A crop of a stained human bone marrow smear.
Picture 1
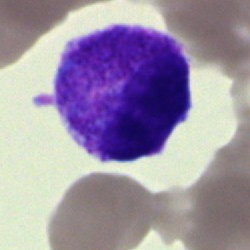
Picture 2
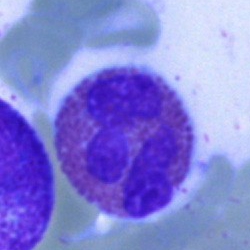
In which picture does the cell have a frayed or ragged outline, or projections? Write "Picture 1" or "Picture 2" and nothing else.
Picture 1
